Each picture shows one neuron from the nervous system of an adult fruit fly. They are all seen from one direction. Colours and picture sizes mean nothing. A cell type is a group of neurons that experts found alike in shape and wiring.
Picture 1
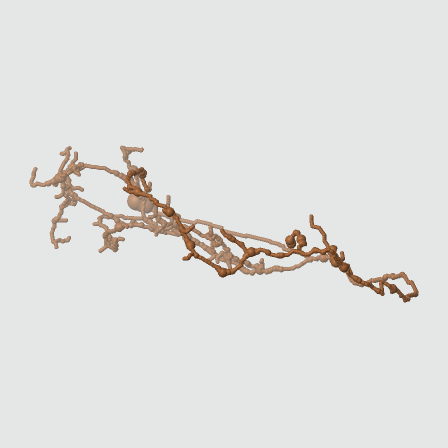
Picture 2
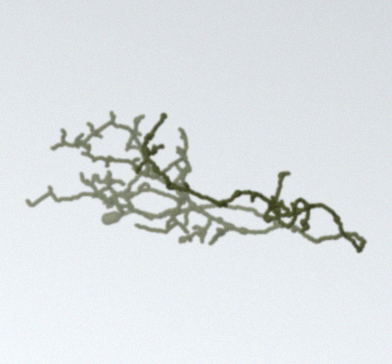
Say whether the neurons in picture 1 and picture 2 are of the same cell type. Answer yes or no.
yes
